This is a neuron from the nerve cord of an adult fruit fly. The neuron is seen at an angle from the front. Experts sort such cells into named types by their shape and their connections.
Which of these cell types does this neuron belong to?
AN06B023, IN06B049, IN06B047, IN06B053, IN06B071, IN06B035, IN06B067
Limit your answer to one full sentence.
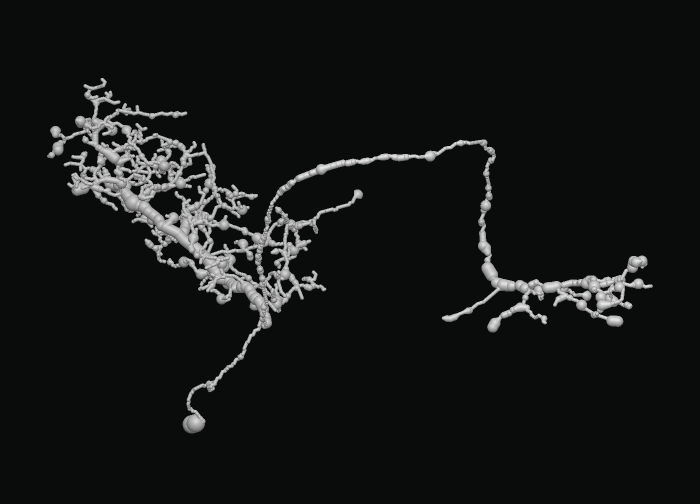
It is to cell type IN06B067 that the neuron belongs.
